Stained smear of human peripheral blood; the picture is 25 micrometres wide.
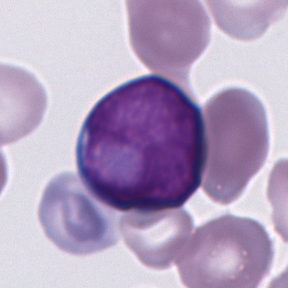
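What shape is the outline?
Roughly round, though a few sides are slightly flattened and angular.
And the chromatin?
Mottled, with a paler patch at the lower left of the nucleus, which fills almost the whole cell.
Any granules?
None visible in the cytoplasm.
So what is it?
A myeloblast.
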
